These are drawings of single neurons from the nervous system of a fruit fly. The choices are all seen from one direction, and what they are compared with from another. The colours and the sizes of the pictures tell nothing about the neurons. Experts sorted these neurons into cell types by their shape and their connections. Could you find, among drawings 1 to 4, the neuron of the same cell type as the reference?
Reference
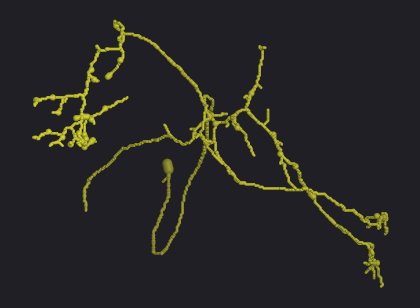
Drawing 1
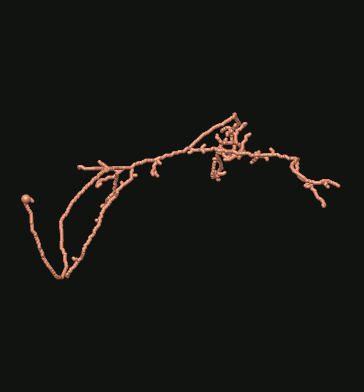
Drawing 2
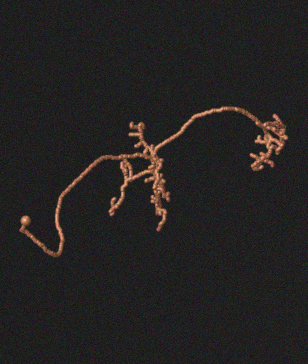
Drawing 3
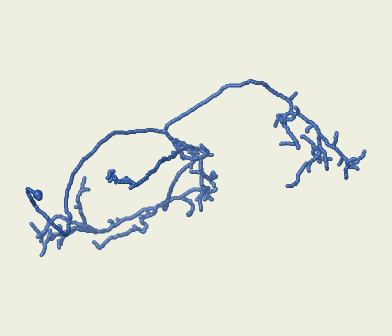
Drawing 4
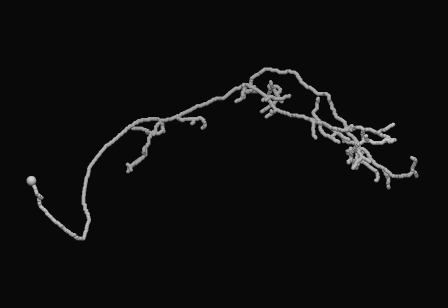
Drawing 3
